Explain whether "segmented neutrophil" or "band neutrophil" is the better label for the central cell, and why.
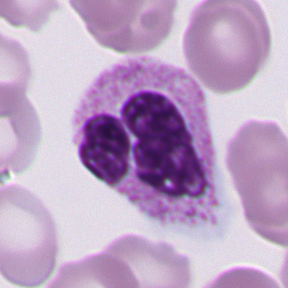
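This is a segmented neutrophil. First: the nucleus forms two main lobes side by side.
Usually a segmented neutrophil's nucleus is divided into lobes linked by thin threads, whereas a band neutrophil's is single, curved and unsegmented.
Second, the right lobe is larger than the left. Third, granules lie all around the nucleus, and between them the cytoplasm is pale, not blue.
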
